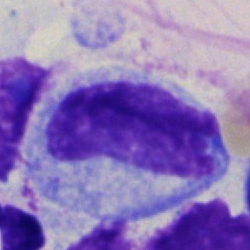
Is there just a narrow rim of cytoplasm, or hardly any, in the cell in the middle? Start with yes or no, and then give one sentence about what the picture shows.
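No. The cytoplasm is abundant.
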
